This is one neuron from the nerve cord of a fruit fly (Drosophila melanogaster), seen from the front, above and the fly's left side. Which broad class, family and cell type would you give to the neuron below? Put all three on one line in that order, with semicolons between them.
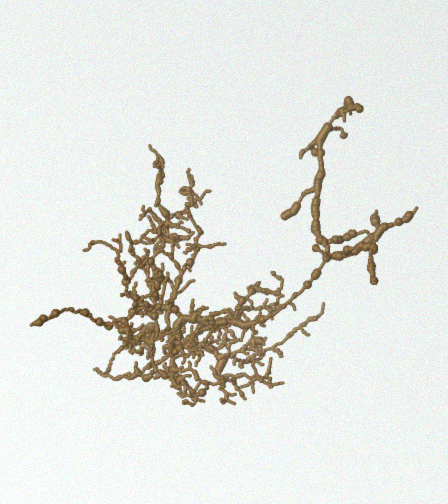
nerve-cord intrinsic neuron; hemilineage 13B; IN13B025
